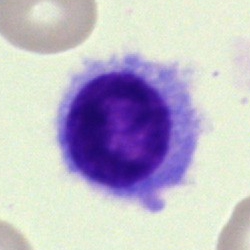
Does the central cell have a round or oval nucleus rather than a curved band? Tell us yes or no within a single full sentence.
Yes, this cell's nucleus is compact and round or oval in shape.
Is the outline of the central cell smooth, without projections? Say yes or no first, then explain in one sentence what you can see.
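No. The outer edge of the cell is ragged and uneven rather than smooth.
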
